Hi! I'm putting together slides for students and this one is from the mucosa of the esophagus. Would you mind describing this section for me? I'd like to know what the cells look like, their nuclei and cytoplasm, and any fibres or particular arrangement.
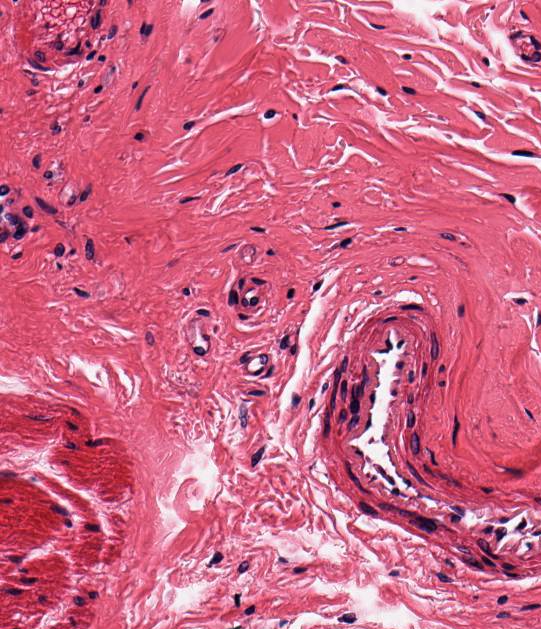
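Notice the vessel over on the right: its lumen is a narrow slit. Near the centre there's a cluster of several small capillary-sized vessels cut in cross-section, and down in the lower left corner sit bundles of deeper red, strongly eosinophilic tissue. Through the stroma the nuclei are sparse, dark and spindle-shaped.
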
